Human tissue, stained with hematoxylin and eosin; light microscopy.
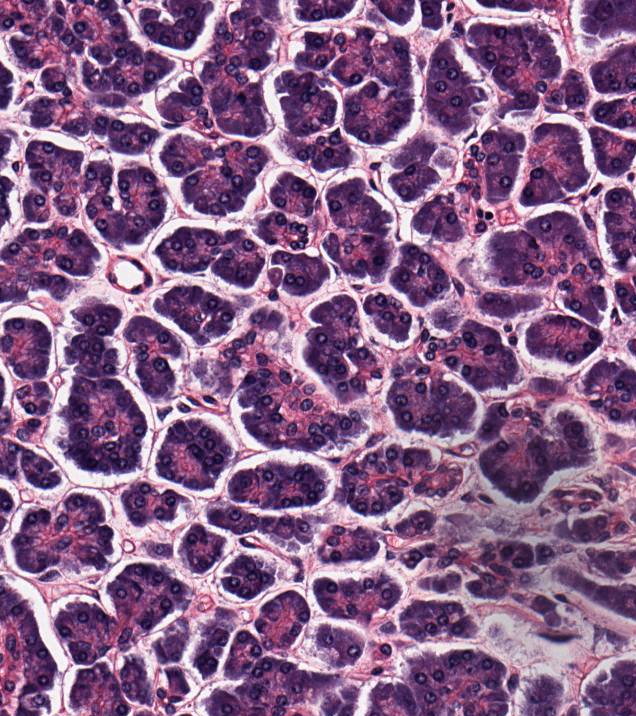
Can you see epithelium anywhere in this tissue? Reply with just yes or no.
Yes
